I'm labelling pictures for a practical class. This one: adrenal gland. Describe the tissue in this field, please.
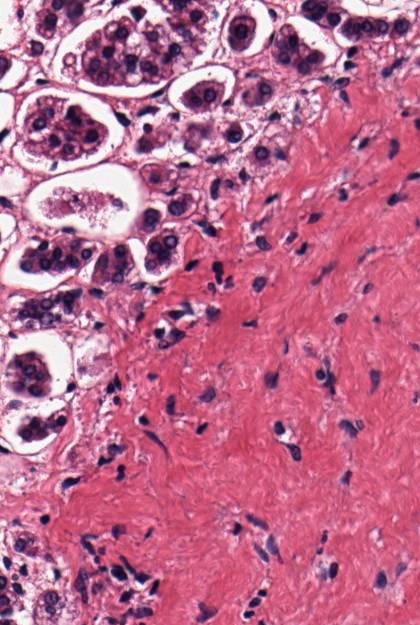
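Cell nests occupy upper left; dense pink fibrous tissue occupies right and lower field. Many nests sit in clear white spaces separating them from surrounding tissue. Nest cells: moderate pink-purple cytoplasm. Fibrous tissue: densely packed pink collagen, sparse scattered spindle and oval nuclei.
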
